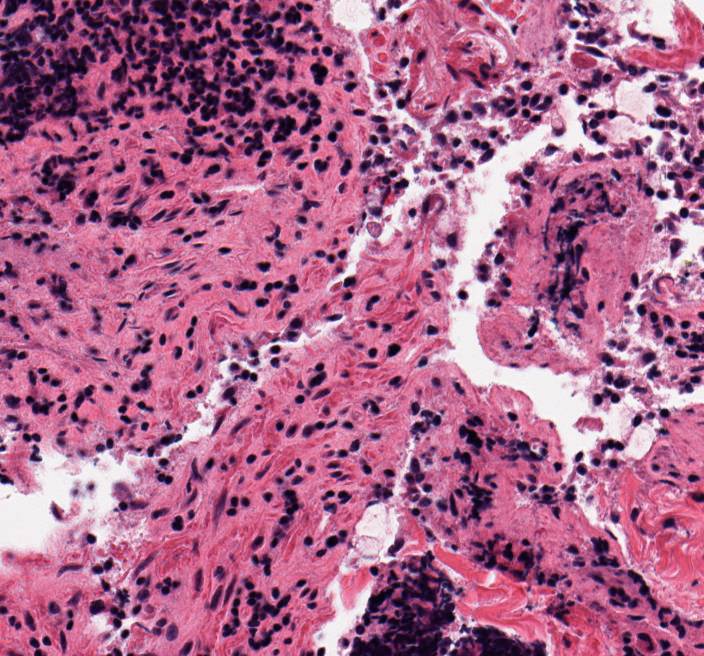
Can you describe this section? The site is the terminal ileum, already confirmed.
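Start in the centre of the field: this is pink fibrous stroma with spindle-shaped nuclei scattered through it. Those nuclei are dark and hyperchromatic, ranging from oval to elongated. Now move to the right edge and lower right, where the collagen bundles are bright pink and dense. Search the whole field and you will find no glands and no epithelial lining.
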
